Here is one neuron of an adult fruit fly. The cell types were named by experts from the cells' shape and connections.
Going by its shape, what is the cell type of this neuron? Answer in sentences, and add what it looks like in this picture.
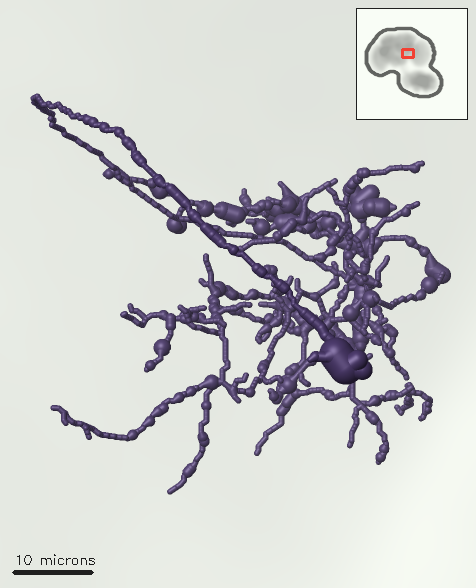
It is of cell type WED033. It is a central-brain intrinsic neuron. Its cell body lies on the right of the picture. From left to right in the picture it spans about 55 microns. Dozens of branch ends can be seen.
